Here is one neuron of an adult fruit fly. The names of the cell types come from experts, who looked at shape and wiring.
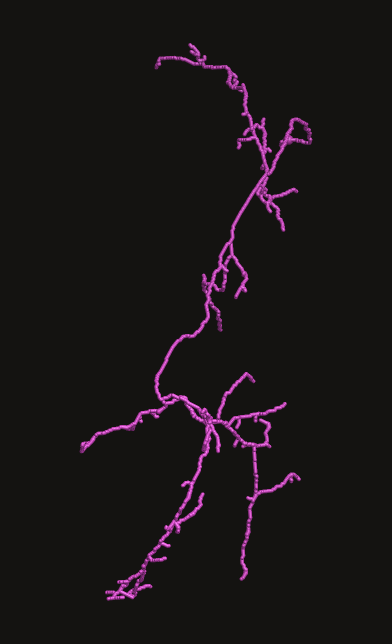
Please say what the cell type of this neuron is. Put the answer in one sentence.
The cell type is CB2884.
